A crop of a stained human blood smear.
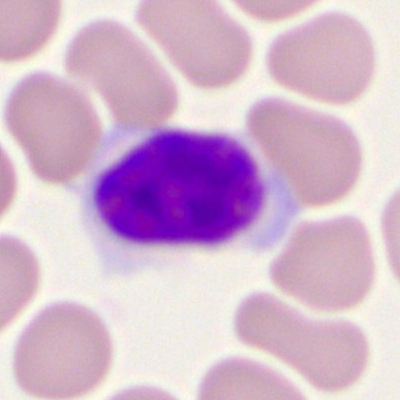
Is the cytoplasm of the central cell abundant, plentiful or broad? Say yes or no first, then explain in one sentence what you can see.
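No. The nucleus fills most of the cell.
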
